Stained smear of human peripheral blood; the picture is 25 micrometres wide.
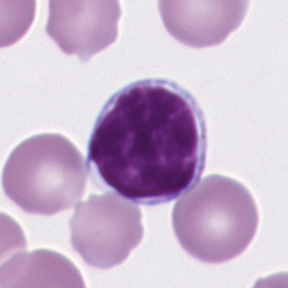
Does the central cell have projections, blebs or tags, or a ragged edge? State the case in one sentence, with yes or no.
No, there are no projections, blebs or tags; the cell's outline is smooth.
